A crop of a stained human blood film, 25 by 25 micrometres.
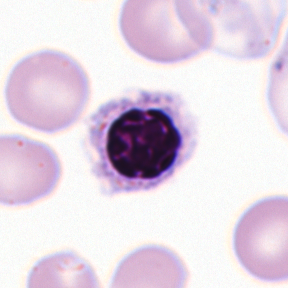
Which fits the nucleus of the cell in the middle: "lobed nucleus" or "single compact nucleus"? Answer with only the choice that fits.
Single compact nucleus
